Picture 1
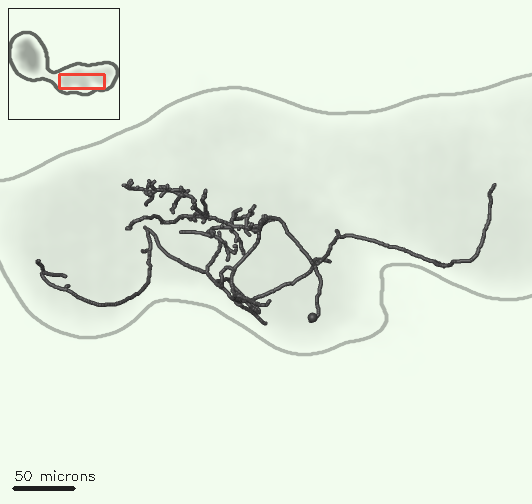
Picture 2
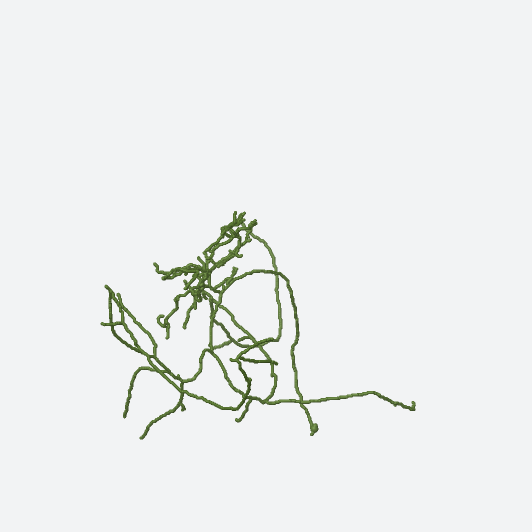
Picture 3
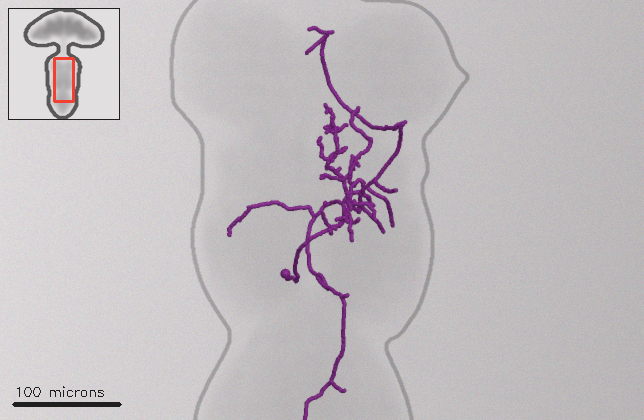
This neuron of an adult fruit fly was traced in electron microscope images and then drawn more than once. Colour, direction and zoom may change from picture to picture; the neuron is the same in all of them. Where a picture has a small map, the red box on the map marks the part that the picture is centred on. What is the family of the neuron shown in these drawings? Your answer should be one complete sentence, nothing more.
This neuron is a member of family hemilineage 12B.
